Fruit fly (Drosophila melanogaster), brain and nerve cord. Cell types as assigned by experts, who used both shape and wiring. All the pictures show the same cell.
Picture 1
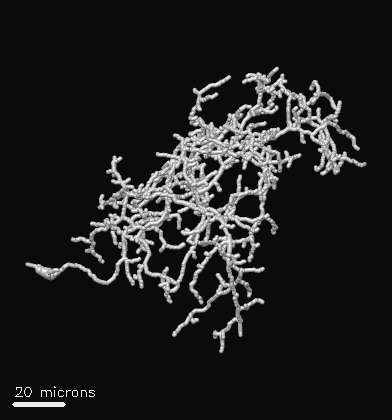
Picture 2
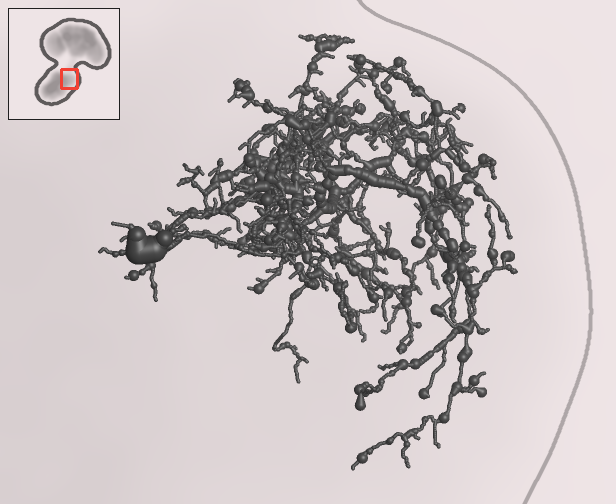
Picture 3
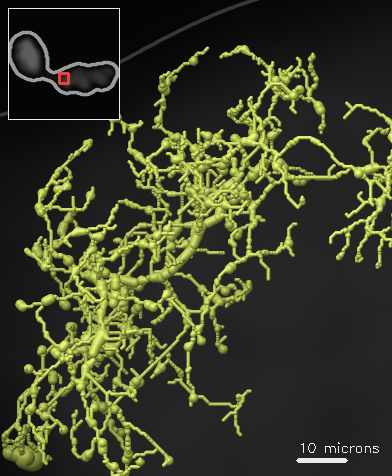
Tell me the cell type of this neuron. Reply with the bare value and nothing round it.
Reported: IN16B036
